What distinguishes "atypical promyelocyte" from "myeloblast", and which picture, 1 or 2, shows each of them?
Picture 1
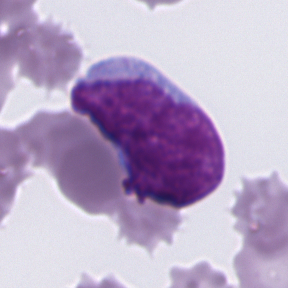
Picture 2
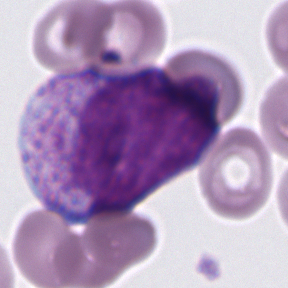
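Myeloblast: picture 1. Atypical promyelocyte: picture 2. Chief difference: granules. None in the myeloblast's cytoplasm; many fine purple granules sprinkled through the atypical promyelocyte's.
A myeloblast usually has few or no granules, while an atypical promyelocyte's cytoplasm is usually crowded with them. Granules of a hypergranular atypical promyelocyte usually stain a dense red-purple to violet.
Myeloblast outline oval, smooth along the upper right edge, with small knobby projections on the lower left margin. Its cytoplasm a pale blue crescent, mainly along the top edge. No distinct nucleoli. A red cell pressing on the lower left side. Atypical promyelocyte nucleus a single mass, not lobed, in the right part of the cell and taking up more than half of it; cytoplasm gathered on the left. Left edge rounded, right edge angular. Red cells pressing on it above and below.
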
